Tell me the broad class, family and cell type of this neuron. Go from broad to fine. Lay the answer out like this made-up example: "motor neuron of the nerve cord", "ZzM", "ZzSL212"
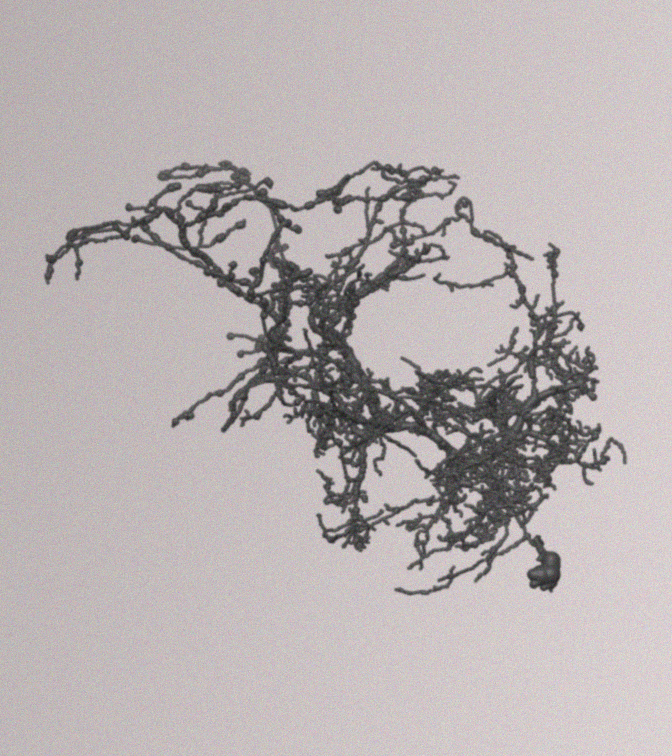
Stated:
"nerve-cord intrinsic neuron", "hemilineage 08B", "IN08B006"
